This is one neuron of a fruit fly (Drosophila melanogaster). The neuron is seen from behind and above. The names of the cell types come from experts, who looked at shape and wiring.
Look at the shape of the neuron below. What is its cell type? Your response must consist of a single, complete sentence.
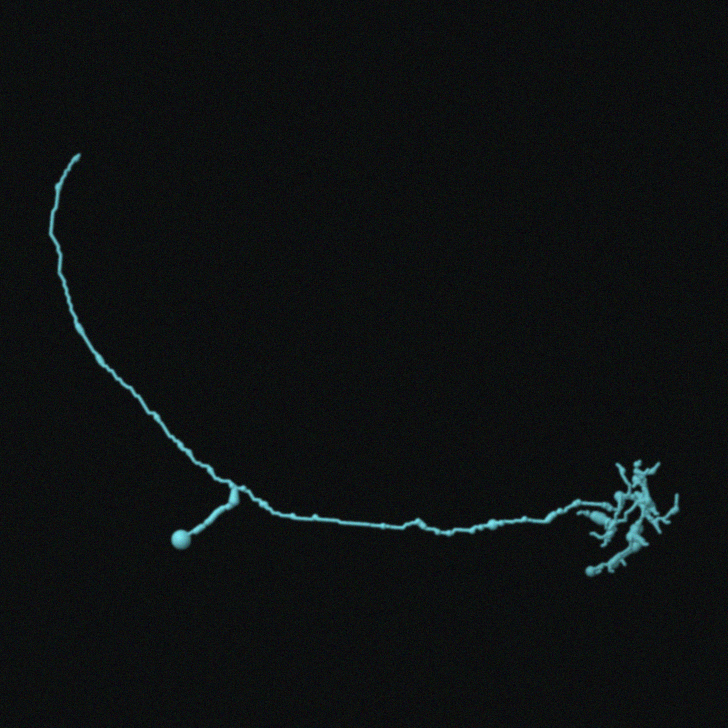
As its cell type, this neuron has LPC2.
